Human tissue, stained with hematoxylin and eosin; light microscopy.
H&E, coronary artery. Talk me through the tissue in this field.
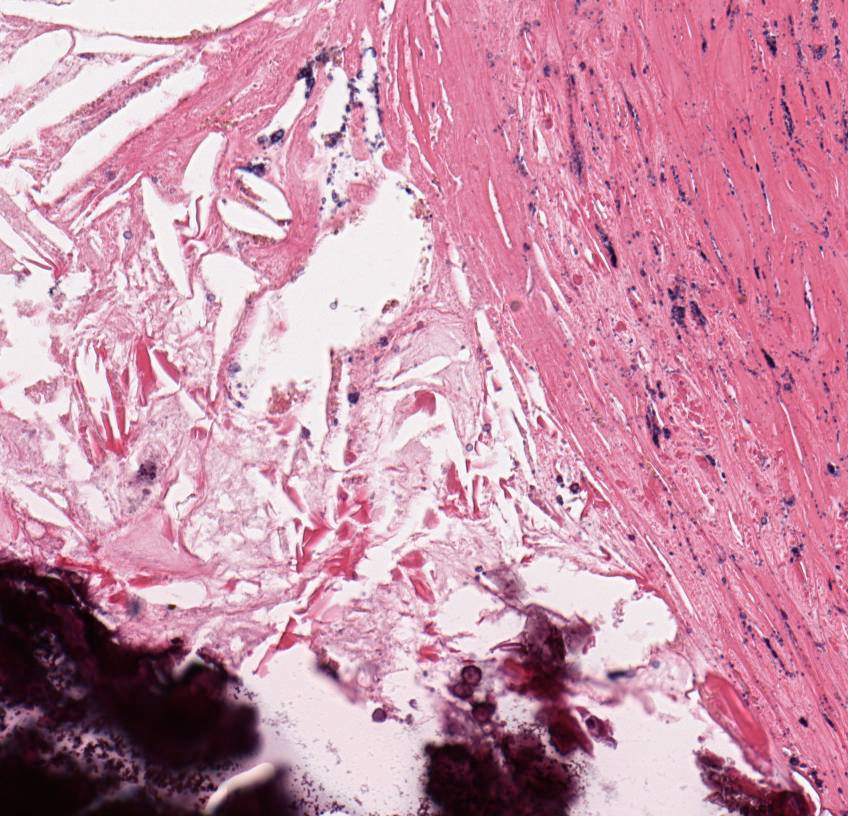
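Loose pale material, broken by clefts, occupies the left and centre of the field, and dense fibrous tissue occupies the right side. On the right, the fibres form roughly parallel wavy bundles that sweep from the top down toward the lower right. Along the bottom edge, chiefly at the lower left and lower centre, lies dense, clumpy dark purple-black material. Nucleated cells are sparse throughout the field.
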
